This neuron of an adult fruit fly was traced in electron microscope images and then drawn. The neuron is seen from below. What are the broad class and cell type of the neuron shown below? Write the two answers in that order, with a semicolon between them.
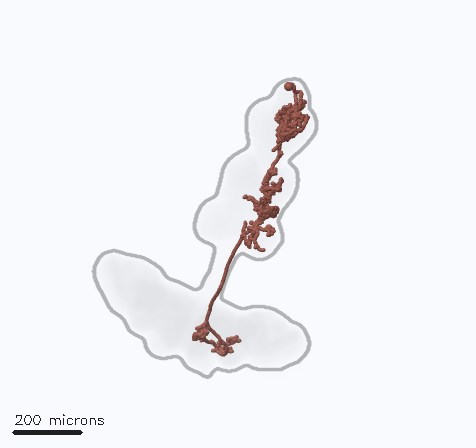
ascending neuron; ANXXX027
